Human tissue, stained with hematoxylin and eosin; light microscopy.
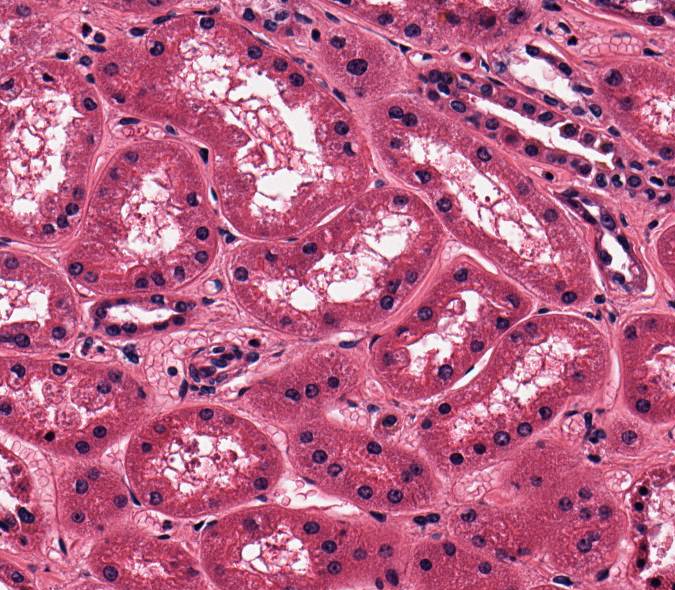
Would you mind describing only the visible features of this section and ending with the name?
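Field packed with closely set tubules in round, oval and elongated profiles. Most tubules: single layer of tall cuboidal cells, cytoplasm abundant, deeply eosinophilic, granular. Nuclei round, dark, one per cell, near base or middle. Upper right: smaller tubules, paler cytoplasm, more crowded nuclei, clean open lumens. Renal cortex.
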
